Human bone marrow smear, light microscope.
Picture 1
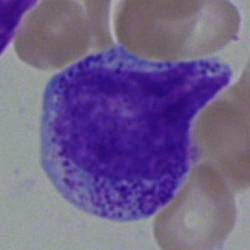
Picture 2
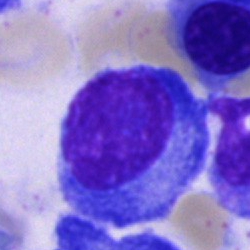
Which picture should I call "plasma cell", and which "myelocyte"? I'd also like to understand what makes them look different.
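The myelocyte appears in picture 1 and the plasma cell in picture 2. Granules make the clearest difference between them. In the myelocyte, purple granules are most crowded in the cytoplasm at the bottom of the cell and are scattered over the nucleus as well, whereas the plasma cell shows no distinct granules in its cytoplasm. The cytoplasm also differs in colour: pale blue in the myelocyte, deep blue in the plasma cell.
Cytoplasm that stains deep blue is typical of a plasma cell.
The plasma cell's chromatin is dark purple with a coarse, mottled texture.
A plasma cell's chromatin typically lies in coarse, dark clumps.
In the myelocyte the nucleus is large and fills most of the cell, and the widest band of cytoplasm runs along the lower edge. The outlines differ too: the myelocyte is irregular, with a tapered extension pointing toward the upper right, while the plasma cell is roughly round with a slightly uneven edge. Another nucleated cell touches the right edge of the plasma cell.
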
